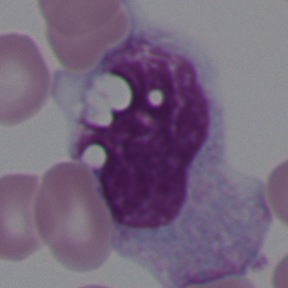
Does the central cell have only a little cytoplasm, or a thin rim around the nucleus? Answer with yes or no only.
No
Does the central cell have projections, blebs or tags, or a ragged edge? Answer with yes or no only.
Yes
